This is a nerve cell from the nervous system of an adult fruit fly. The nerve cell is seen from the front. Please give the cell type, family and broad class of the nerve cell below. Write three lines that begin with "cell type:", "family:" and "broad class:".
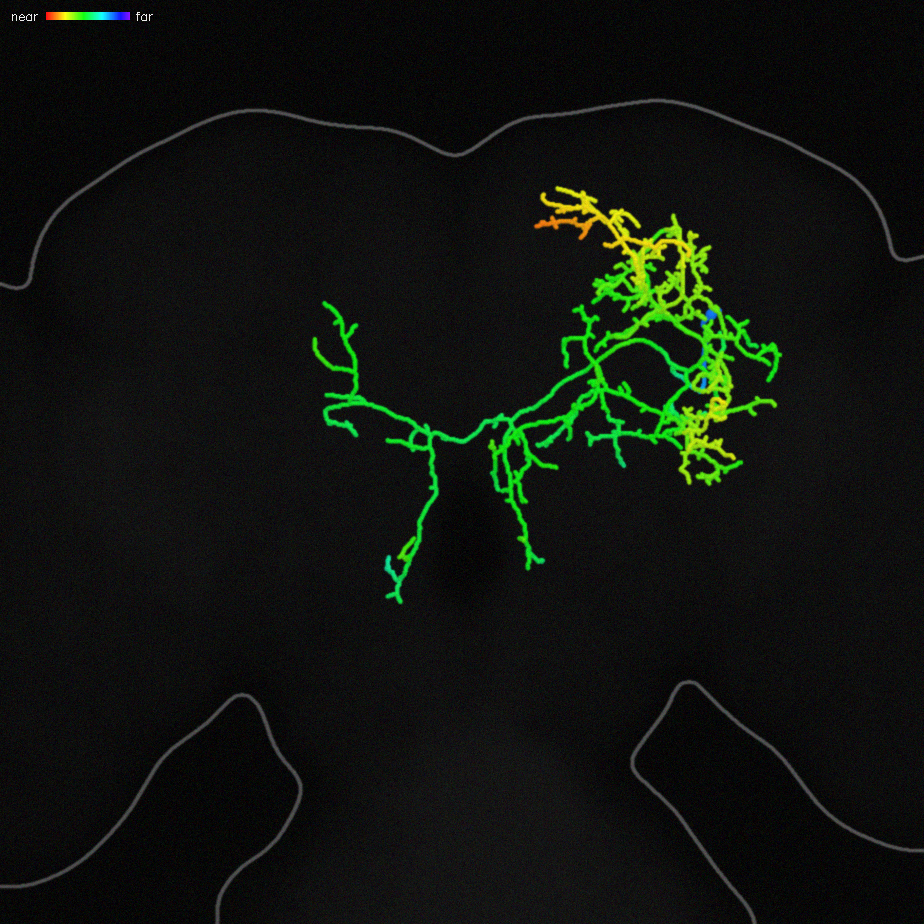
cell type: AVLP714m
family: hemilineage DL1_ventral
broad class: central-brain intrinsic neuron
